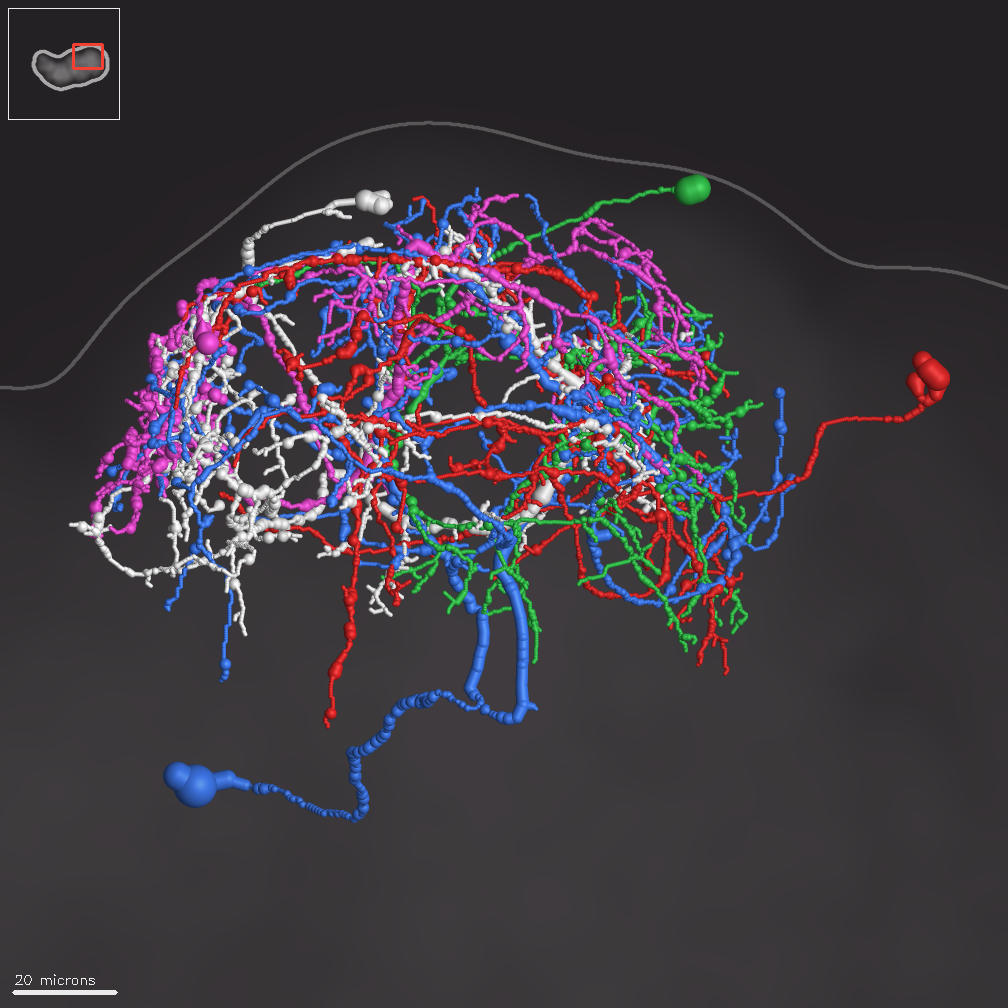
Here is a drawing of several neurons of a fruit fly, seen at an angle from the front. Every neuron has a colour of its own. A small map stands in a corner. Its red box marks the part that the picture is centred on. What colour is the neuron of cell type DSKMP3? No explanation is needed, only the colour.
blue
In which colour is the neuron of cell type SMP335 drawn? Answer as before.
magenta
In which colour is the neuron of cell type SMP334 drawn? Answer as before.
white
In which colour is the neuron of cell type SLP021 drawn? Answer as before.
red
